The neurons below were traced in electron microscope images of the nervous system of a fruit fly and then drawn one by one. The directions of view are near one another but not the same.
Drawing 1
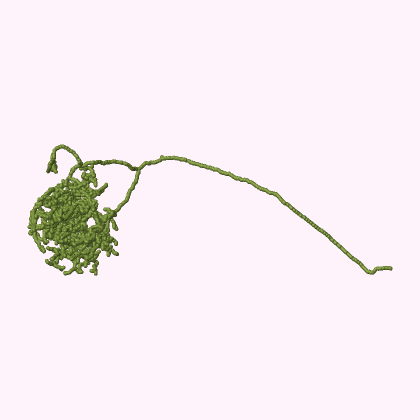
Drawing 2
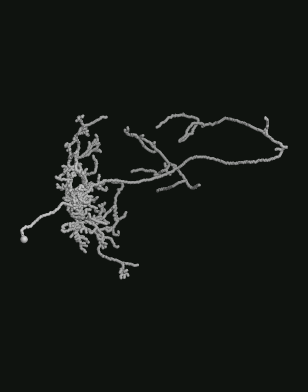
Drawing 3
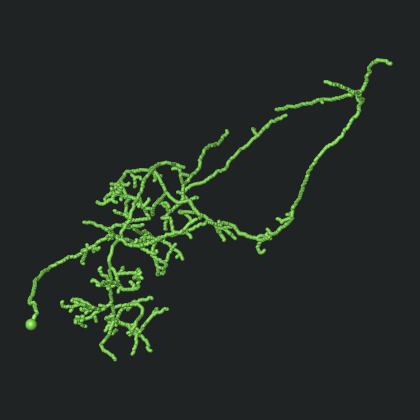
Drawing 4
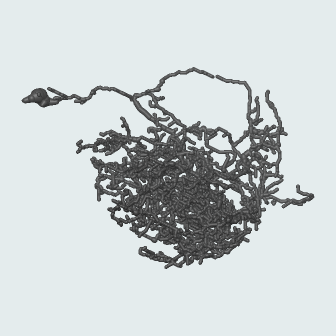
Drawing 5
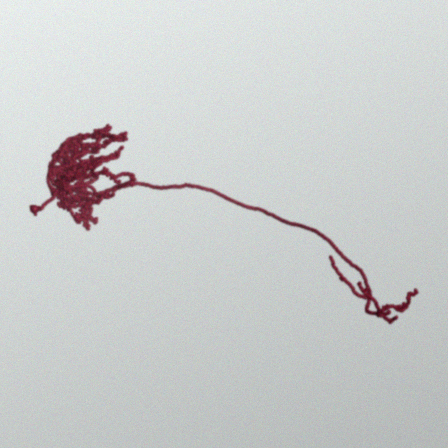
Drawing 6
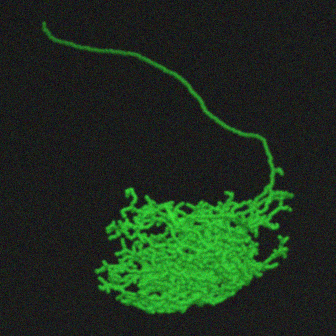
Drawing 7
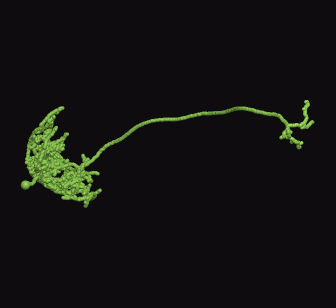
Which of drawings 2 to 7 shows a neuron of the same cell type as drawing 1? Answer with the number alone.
6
